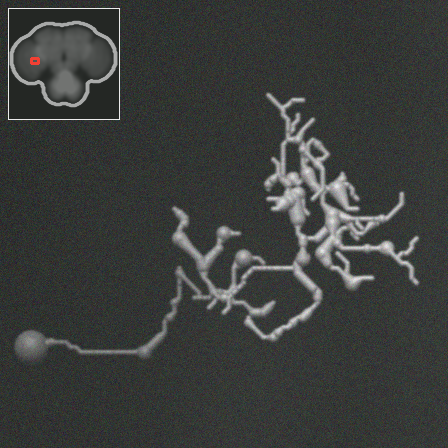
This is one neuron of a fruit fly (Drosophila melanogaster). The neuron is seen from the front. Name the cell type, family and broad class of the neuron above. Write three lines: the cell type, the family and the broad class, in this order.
T5b
T
optic-lobe intrinsic neuron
